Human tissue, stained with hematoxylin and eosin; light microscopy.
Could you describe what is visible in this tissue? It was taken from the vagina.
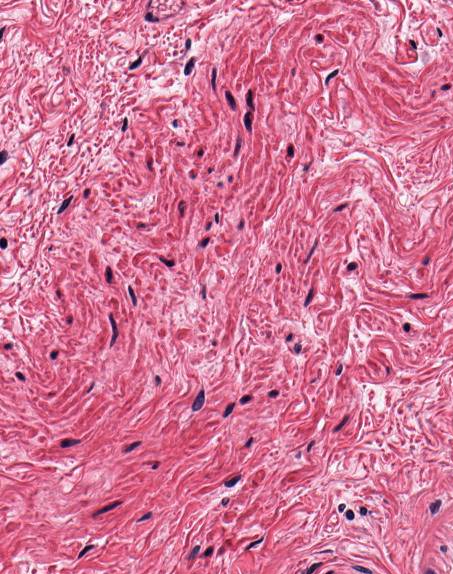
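Throughout the field, wavy pink fibre bundles run in swirling, interlacing directions, and narrow pale clefts separate many of them. The scattered nuclei are dark, elongated and spindle-shaped, some slightly wavy, and lie sparse and widely spaced among the fibres.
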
